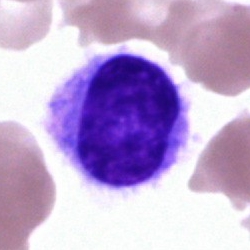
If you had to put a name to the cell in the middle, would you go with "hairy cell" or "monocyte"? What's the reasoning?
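This is a hairy cell, not a monocyte. Fine, short hair-like projections fringe its border, most visibly along the lower edge. The nucleus fills most of the cell, leaving a modest rim of pale lavender-blue cytoplasm that is widest on the left. The chromatin is dark purple and coarsely mottled rather than fine and even.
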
